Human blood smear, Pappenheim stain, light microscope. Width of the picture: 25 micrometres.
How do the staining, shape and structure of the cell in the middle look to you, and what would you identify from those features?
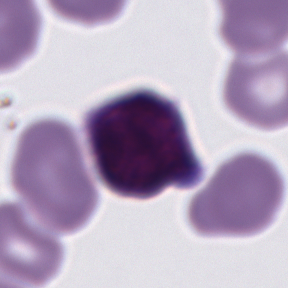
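You won't find a nucleolus in that nucleus. The cytoplasm you can see is a deep bluish purple with no distinct granules, and there's a small bluish bulge sticking out from the lower right corner of the cell. This one's a myeloblast.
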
